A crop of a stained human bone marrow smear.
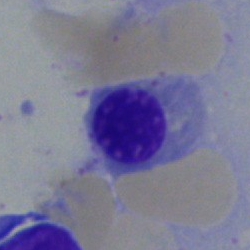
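Erythroblast, the central cell in this stained bone marrow smear. Its nucleus lies off-centre, toward the left side of the cell. The chromatin is coarse and dark purple, broken by small paler spots. Just to the right of the nucleus, the cytoplasm shows a paler zone. No granules are present in the cytoplasm.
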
